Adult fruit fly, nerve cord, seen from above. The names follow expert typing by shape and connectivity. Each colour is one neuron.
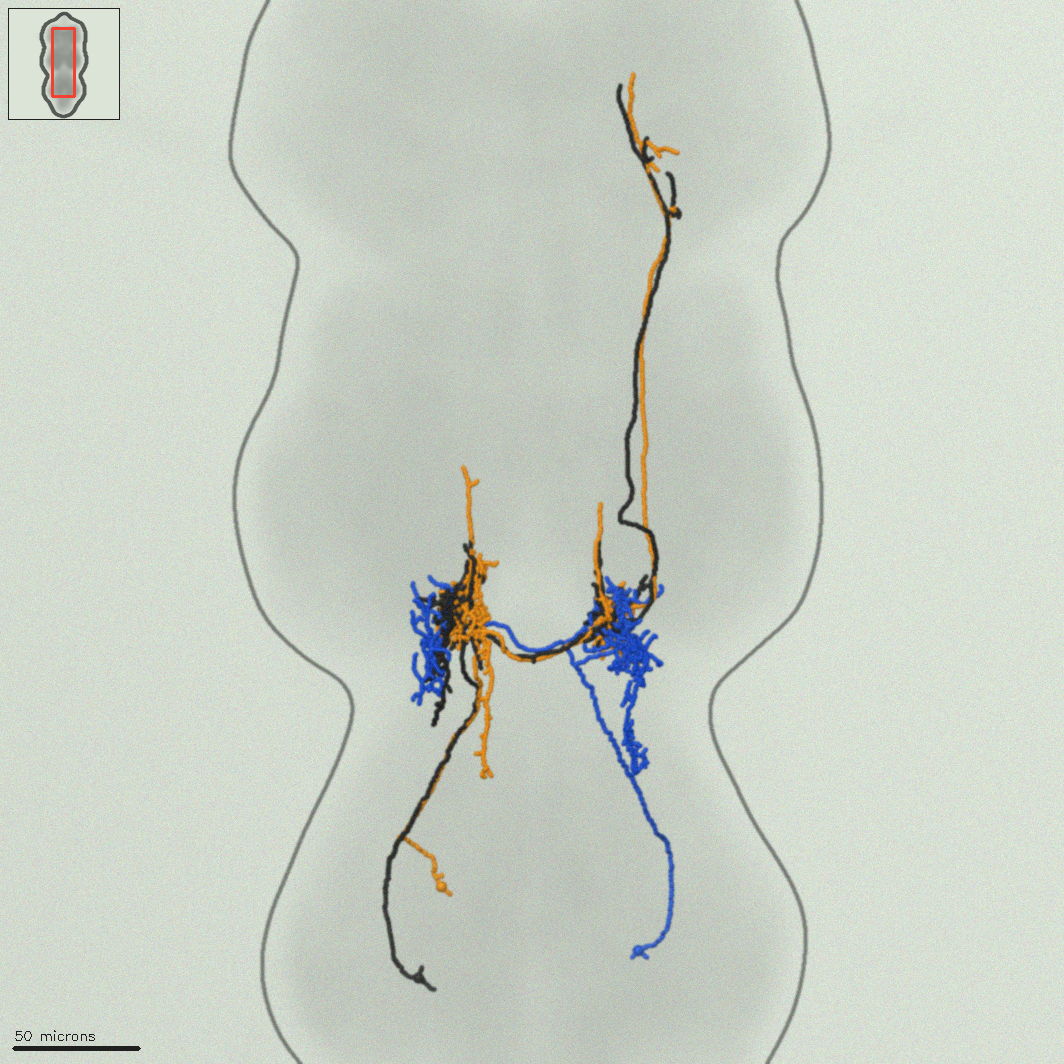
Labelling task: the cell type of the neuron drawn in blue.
IN07B053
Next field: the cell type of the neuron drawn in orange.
IN07B068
